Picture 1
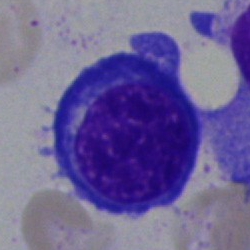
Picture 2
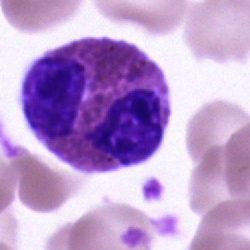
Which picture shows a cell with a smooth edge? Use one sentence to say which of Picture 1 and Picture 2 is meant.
Picture 2 contains the cell with the smooth edge.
